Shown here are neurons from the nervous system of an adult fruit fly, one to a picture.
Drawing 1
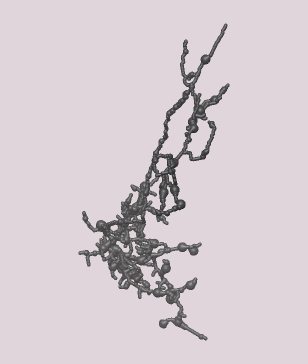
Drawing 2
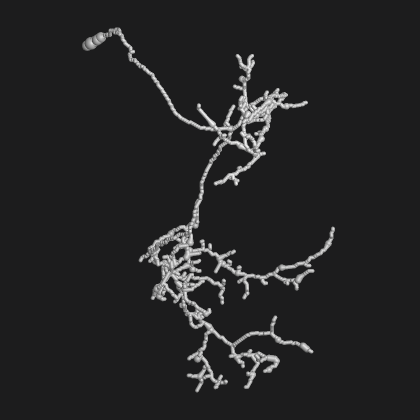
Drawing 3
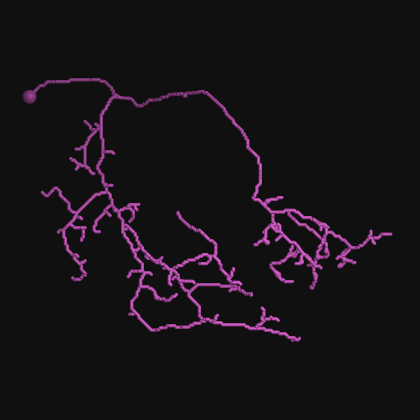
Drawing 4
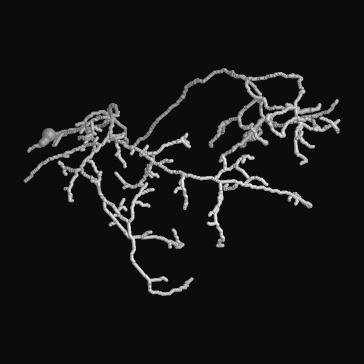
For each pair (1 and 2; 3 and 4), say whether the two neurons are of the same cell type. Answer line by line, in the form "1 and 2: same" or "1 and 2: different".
1 and 2: same
3 and 4: same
